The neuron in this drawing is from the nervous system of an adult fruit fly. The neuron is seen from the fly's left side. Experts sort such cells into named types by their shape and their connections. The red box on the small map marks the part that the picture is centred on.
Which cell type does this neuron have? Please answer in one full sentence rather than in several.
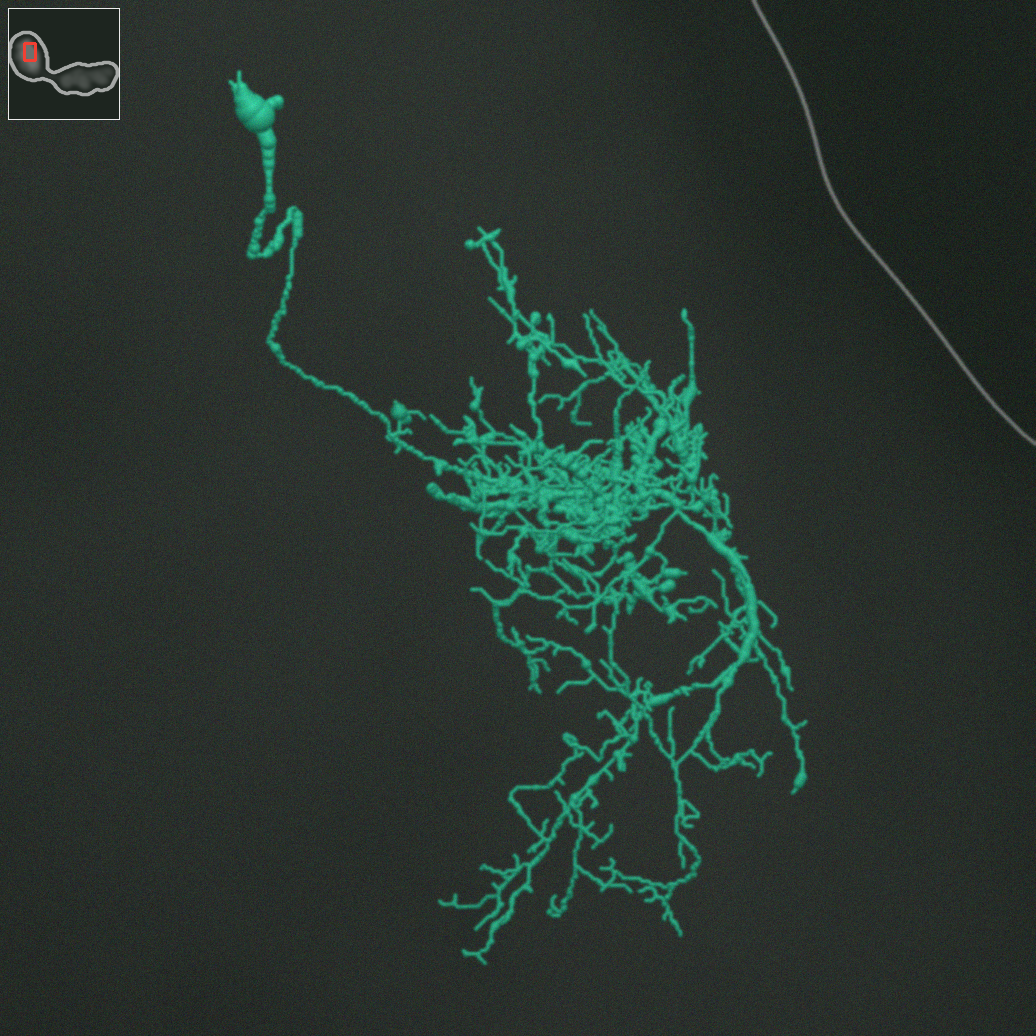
Regarding its cell type, the neuron is PLP004.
